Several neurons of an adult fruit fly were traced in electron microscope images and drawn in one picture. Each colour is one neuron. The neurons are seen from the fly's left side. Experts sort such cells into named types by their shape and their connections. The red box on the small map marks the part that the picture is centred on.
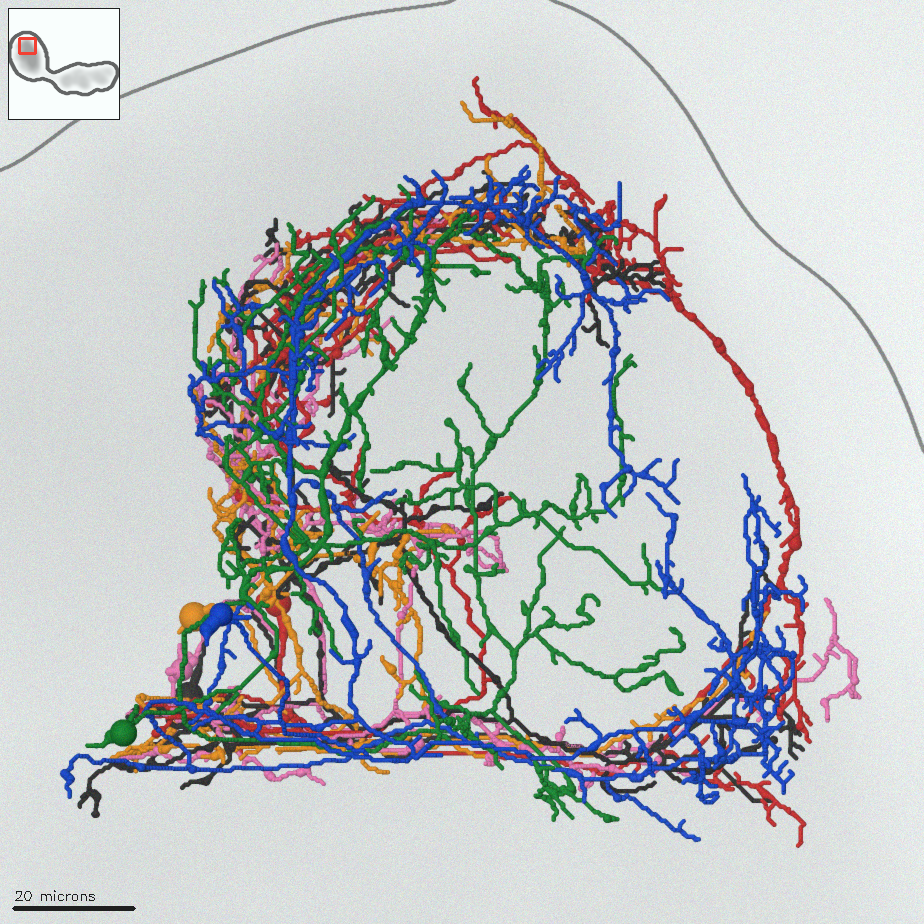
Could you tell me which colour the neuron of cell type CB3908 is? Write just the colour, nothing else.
green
